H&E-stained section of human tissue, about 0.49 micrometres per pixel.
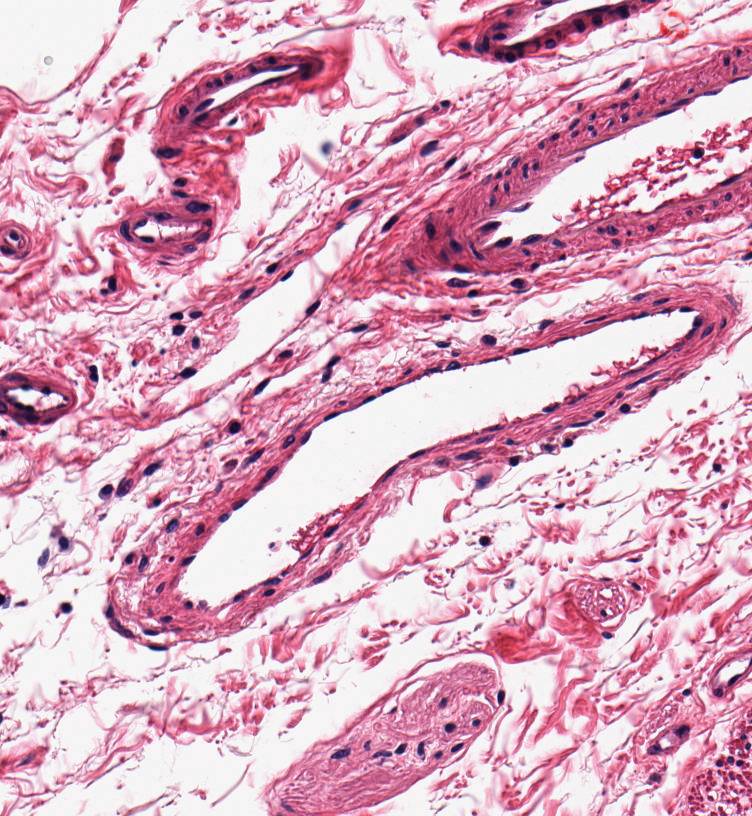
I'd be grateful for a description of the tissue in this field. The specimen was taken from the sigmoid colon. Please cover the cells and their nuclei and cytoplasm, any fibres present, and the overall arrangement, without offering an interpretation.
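A long, narrow, thin-walled vessel runs diagonally across the centre, lower left to upper right. An upper-right lumen holds red blood cells. Loose stroma: wispy pink collagen fibres, wide clear spaces. An oval bundle at bottom centre has wavy pale pink fibres with scattered dark nuclei.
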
